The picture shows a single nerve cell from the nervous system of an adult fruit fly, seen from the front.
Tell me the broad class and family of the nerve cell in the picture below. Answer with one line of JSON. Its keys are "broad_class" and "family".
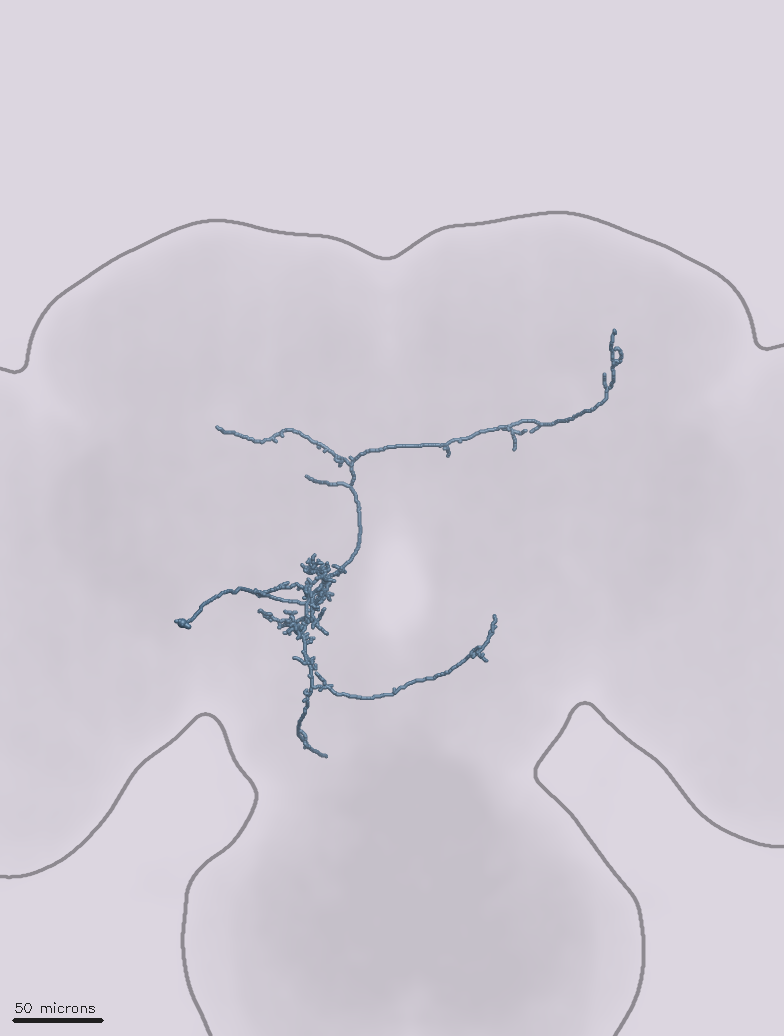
{"broad_class": "central-brain intrinsic neuron", "family": "hemilineage VESa2"}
